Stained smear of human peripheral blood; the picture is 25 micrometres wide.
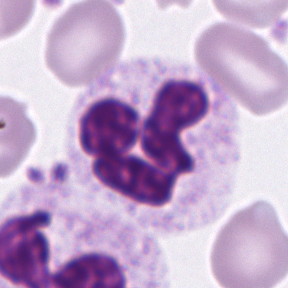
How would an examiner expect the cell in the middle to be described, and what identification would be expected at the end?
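Start with the cytoplasm: it is plentiful and pale lilac-pink, with fine lilac granules scattered throughout and no vacuoles. In the nucleus, you won't find any nucleoli. This is a segmented neutrophil.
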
